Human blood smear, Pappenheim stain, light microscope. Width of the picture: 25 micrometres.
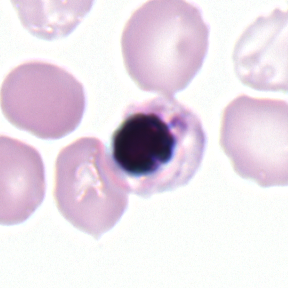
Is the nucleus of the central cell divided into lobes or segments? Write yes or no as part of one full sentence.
No, the nucleus is not divided into lobes but is one compact round, oval or kidney-shaped mass.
